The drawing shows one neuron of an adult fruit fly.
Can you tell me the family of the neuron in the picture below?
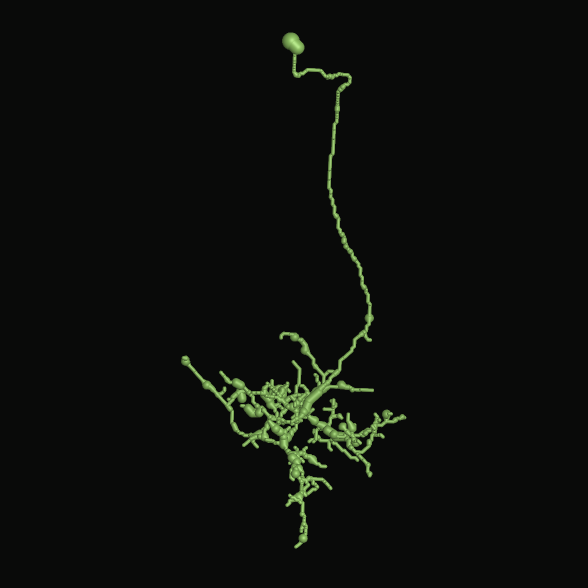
hemilineage 09A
